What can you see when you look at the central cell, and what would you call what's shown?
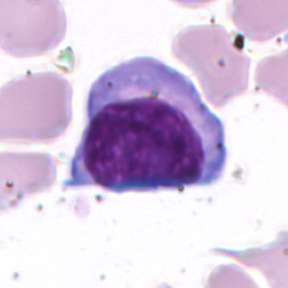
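Nucleus: round to oval, without indentation or lobes, and no distinct nucleoli. Position: low in the cell, with most of the cytoplasm above it. Lower cell edge: flat and nearly straight. Identification: plasma cell.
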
